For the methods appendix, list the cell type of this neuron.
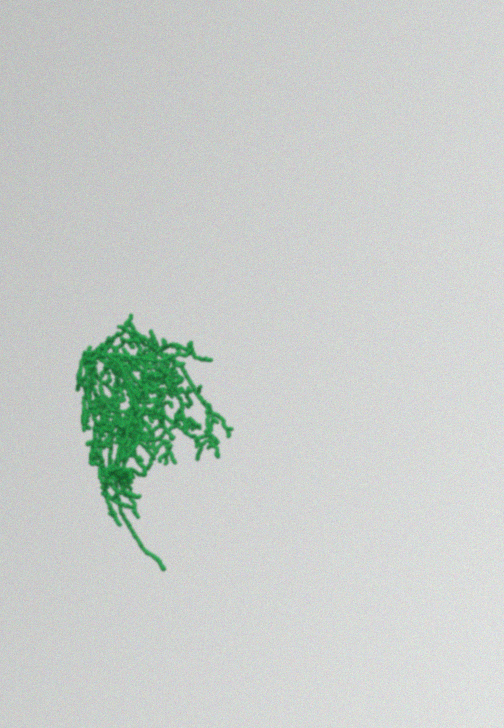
MNml29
